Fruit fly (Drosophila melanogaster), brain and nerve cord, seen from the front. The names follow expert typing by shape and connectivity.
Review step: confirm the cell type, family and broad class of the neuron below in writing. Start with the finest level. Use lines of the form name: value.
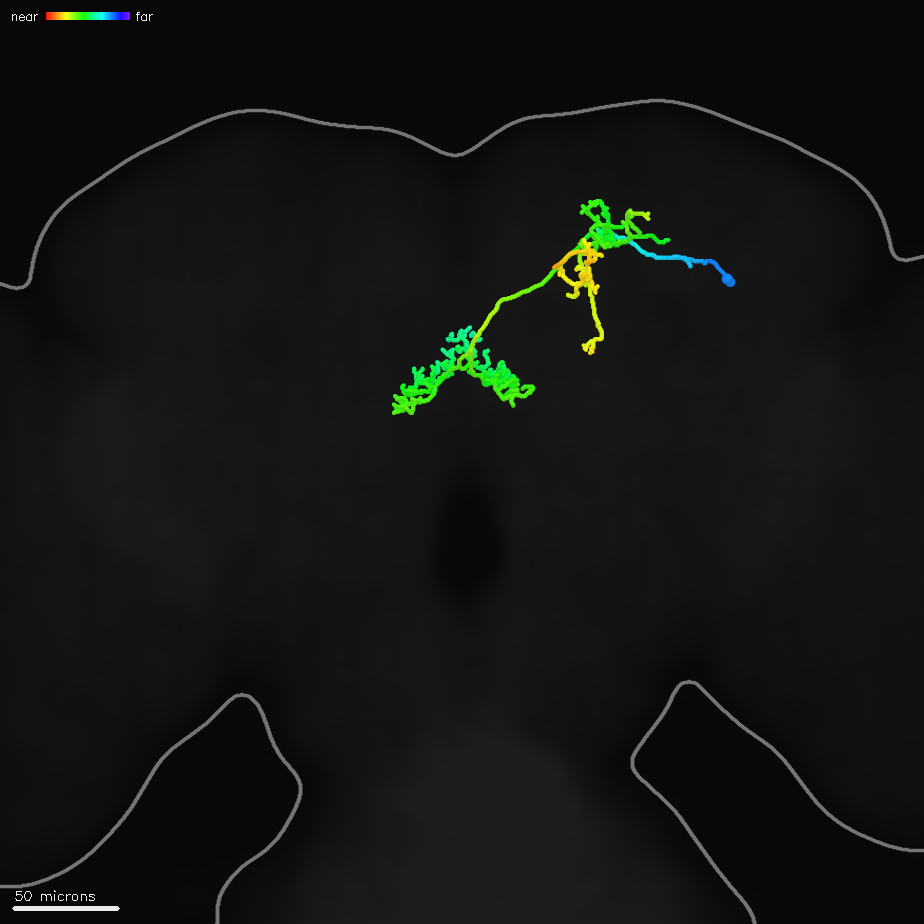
cell type: FB2M_a
family: hemilineage DL1_dorsal
broad class: central-brain intrinsic neuron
